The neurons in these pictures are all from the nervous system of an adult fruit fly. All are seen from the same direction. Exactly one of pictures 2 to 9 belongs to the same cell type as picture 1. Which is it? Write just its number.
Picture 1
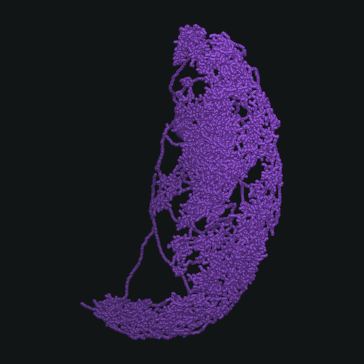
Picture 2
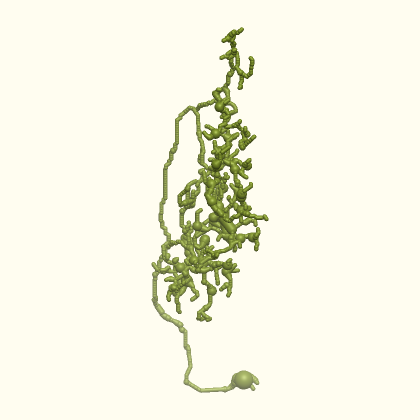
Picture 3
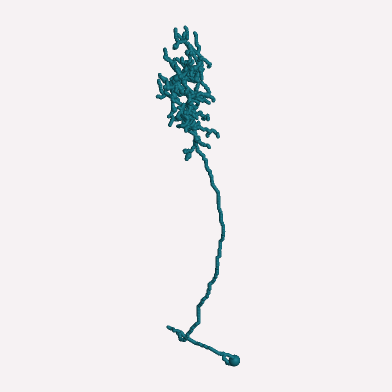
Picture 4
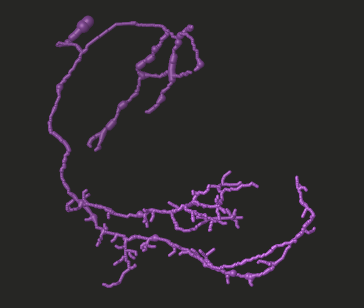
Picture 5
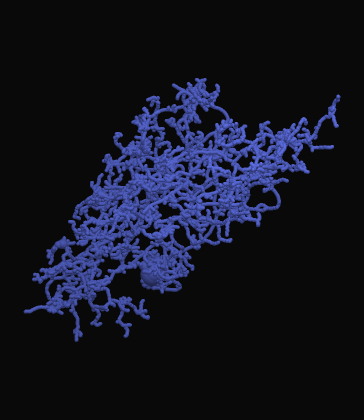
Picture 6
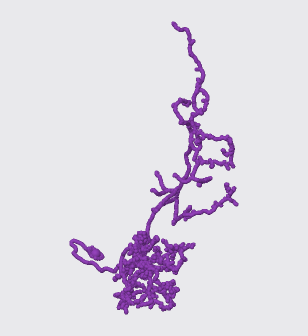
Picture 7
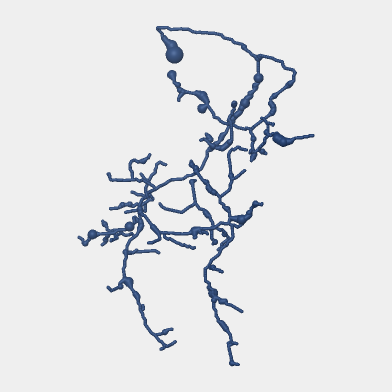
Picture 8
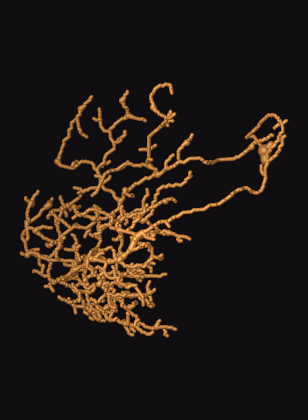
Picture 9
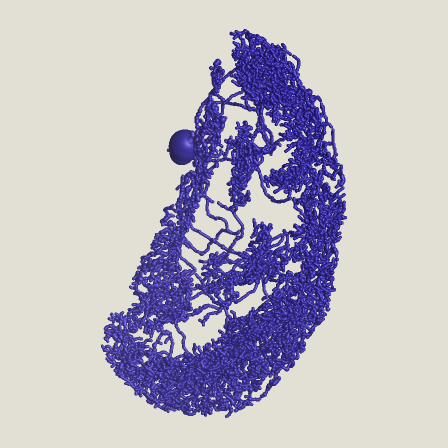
9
